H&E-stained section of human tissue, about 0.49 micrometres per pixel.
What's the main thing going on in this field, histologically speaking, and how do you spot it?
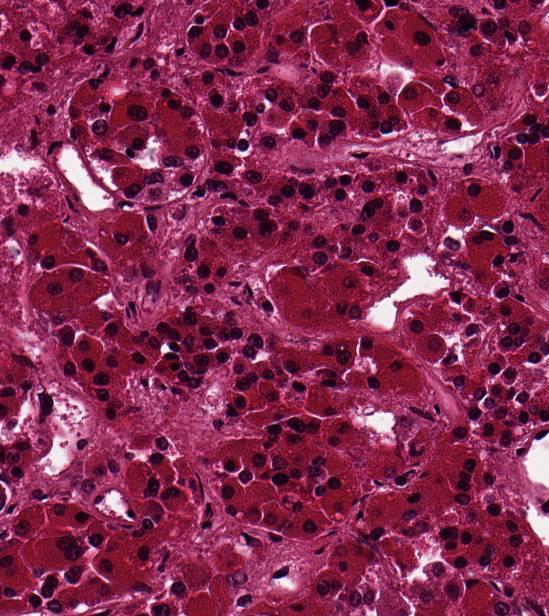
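The pars distalis of the pituitary makes up this field. Its cells lie throughout in nests and cords divided by thin septa.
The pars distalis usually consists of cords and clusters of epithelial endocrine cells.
The cells are large and polygonal, with abundant, deeply eosinophilic cytoplasm; the septa are thin strands of pale pink fibrous tissue.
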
